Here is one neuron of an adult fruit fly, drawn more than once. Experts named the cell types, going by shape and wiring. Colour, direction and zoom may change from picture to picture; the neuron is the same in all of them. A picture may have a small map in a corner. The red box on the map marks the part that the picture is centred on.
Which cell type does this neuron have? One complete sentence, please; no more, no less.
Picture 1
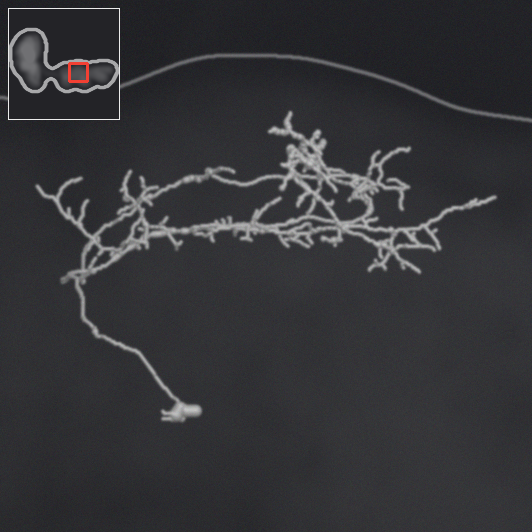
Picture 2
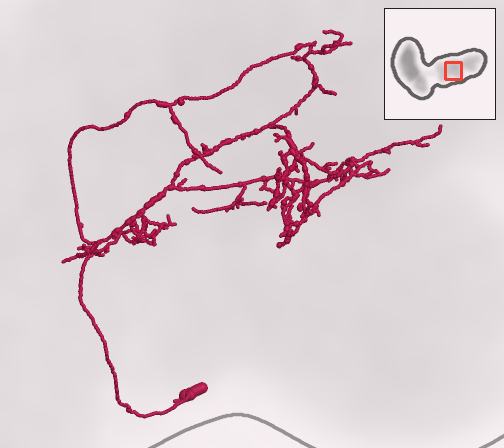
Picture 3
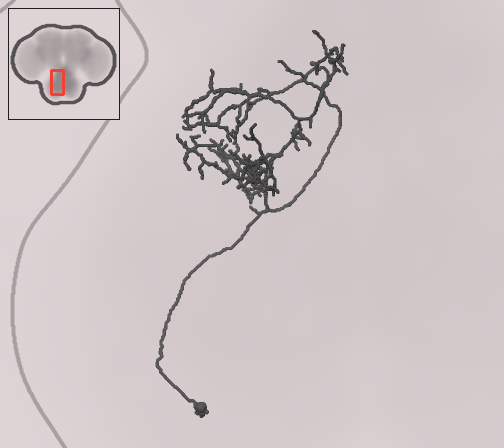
The cell type that fits this neuron is IN12A050_b.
